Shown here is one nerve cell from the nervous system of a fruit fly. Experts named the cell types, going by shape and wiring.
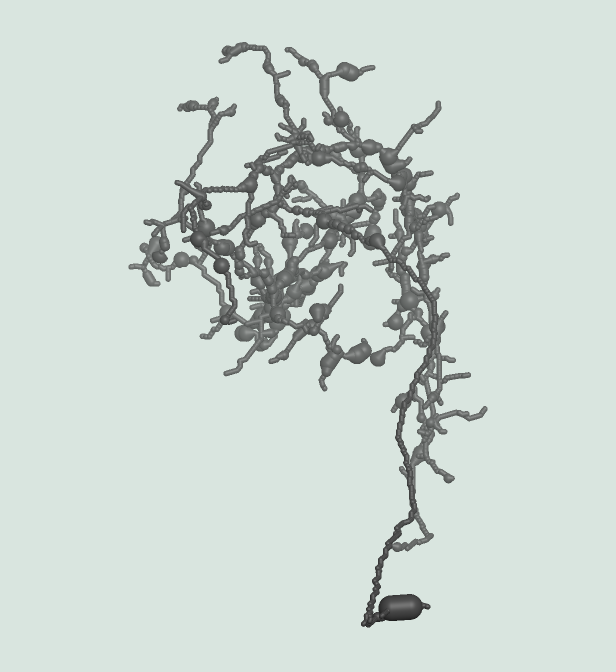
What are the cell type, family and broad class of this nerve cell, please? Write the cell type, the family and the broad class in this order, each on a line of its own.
IN13B087
hemilineage 13B
nerve-cord intrinsic neuron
